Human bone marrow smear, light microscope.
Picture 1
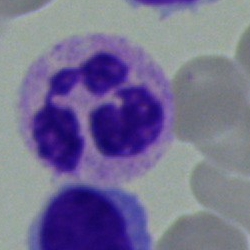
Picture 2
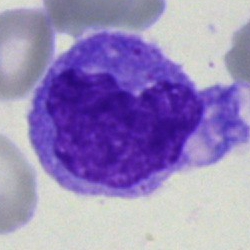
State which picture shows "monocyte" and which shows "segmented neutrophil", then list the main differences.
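The first one's the segmented neutrophil, the second a monocyte. Edges differ a bit: the neutrophil is round and smooth, while the monocyte is roughly round with a slightly ragged edge and a pale bulge of cytoplasm sticking out on the right. The monocyte's nucleus has a shallow notch along its upper border.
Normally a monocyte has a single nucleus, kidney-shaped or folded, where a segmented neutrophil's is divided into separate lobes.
In the neutrophil the chromatin is dark purple and coarsely clumped, with no nucleoli and no vacuoles to be seen. Red cells sit next to the monocyte at the upper left and left.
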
